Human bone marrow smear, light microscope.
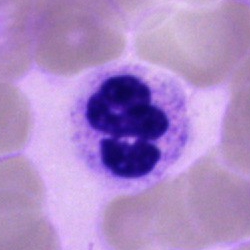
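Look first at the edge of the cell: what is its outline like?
Round and smooth.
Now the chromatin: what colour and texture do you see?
Dark purple and densely clumped.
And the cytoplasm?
Pale pinkish-lilac, with fine lilac granules scattered through it.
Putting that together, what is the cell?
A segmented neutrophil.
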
